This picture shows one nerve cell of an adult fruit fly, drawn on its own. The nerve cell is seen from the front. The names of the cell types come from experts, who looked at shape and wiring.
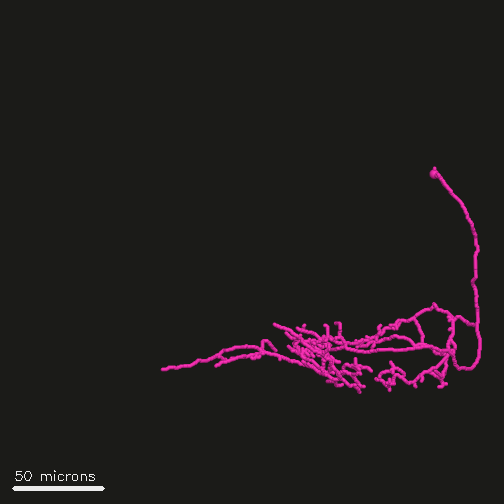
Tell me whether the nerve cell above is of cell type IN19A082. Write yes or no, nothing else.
yes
